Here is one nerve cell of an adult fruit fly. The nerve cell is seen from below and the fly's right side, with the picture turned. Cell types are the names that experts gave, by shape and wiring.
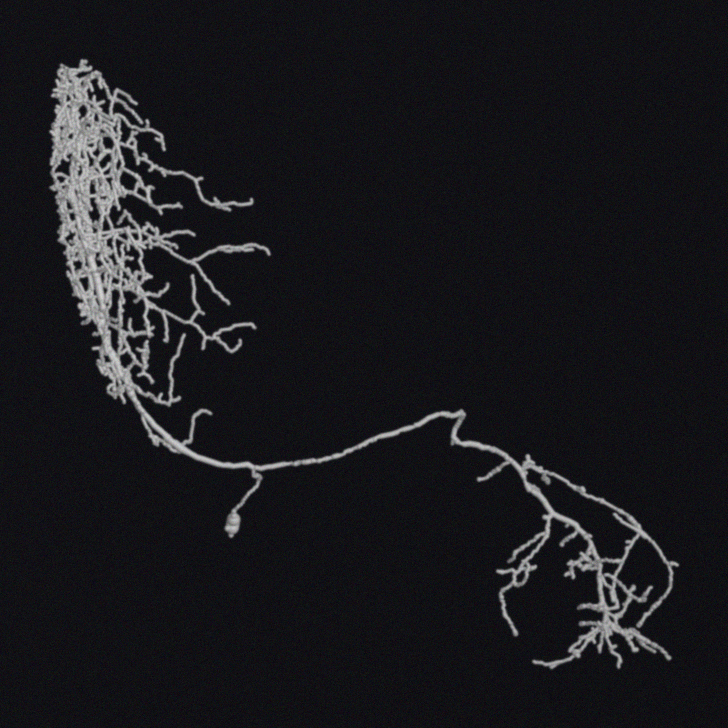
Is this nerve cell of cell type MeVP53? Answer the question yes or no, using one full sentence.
No, the nerve cell is excluded from cell type MeVP53 and belongs to another.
